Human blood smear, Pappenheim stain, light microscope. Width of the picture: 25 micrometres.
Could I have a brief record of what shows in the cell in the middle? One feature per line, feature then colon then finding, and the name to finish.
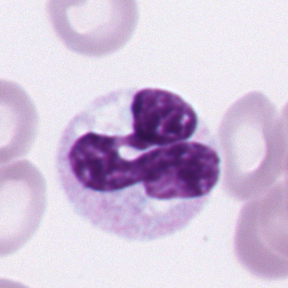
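Outline: round and smooth
Nucleus: divided into three lobes
Chromatin: dark purple, coarsely clumped
Granules: fine, faint, pinkish, scattered through the cytoplasm
Name: segmented neutrophil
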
